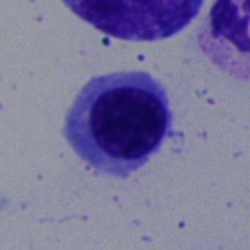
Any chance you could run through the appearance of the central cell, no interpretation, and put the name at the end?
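Nucleus off-centre, toward right side of cell. Chromatin dark, densely stained. Cytoplasm blue; widest rim on left and lower sides of nucleus. Erythroblast.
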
